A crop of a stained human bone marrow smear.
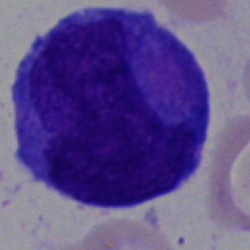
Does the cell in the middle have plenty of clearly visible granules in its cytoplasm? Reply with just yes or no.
No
